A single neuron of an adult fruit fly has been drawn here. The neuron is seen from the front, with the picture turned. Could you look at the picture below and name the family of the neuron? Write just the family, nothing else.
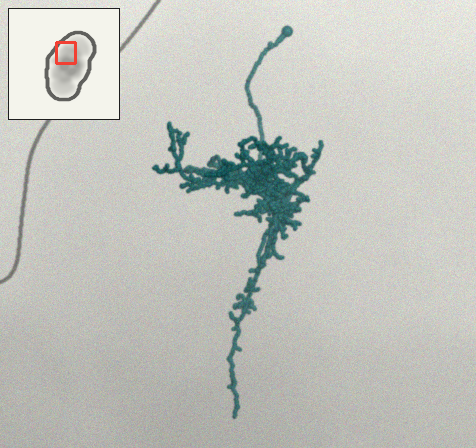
hemilineage SLPp&v1_ventral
